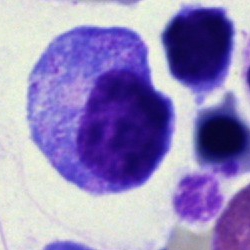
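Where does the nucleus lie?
Off-centre, toward the right side of the cell.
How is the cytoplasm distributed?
Plentifully, as a wide band on the left side.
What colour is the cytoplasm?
Pale bluish-lilac, with fine pinkish-purple granules scattered through it.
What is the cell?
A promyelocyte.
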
